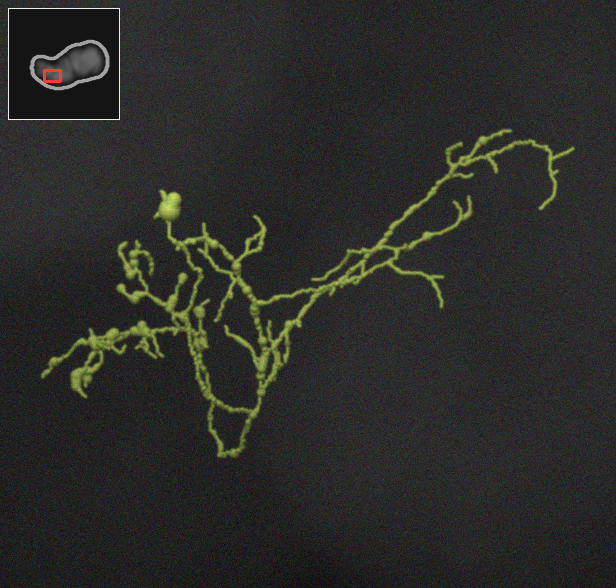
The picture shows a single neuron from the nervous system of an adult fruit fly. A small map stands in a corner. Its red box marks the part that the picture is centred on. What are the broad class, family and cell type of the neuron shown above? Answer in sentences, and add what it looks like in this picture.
This is a nerve-cord intrinsic neuron. The family is hemilineage 09A. Its cell type is IN09A064. Dozens of branch ends can be seen. In this view it is wider than it is tall.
